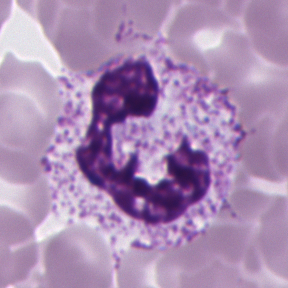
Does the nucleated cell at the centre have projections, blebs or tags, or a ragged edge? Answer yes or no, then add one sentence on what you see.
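Yes. The cell outline is roughly round with a slightly ragged edge.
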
